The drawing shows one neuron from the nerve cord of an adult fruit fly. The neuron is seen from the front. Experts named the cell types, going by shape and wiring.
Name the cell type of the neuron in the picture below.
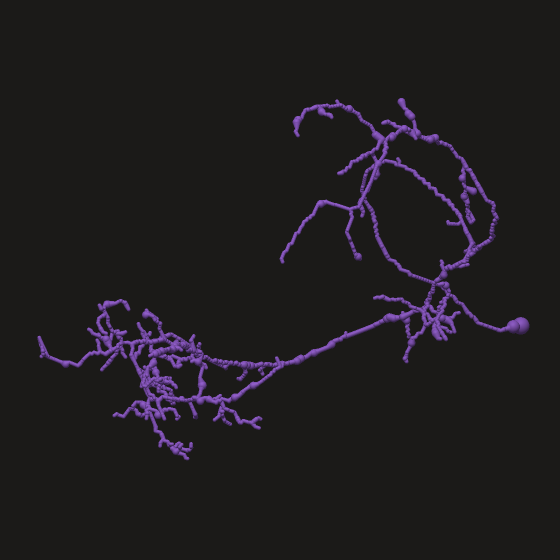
IN03A094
